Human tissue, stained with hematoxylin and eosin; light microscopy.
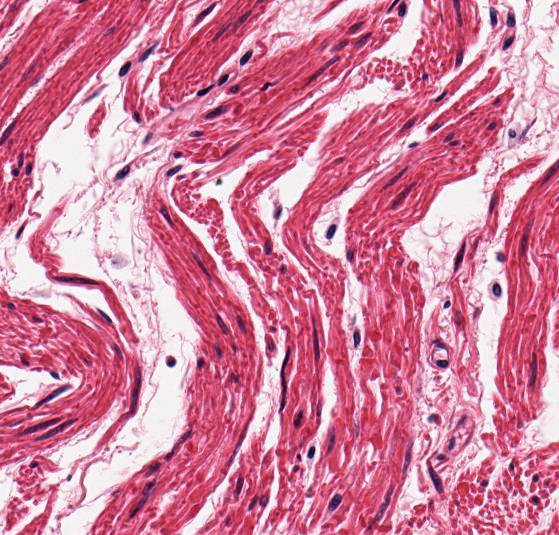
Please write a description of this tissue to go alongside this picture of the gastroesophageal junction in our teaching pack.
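Muscle cells are grouped in separate bundles, with pale loose tissue lying between them. The muscle cells are spindle-shaped, with bright pink cytoplasm and elongated, cigar-shaped nuclei. No cross-striations are visible in them. The tissue between the bundles is loose and pale, containing fine wispy fibres and few nuclei.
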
